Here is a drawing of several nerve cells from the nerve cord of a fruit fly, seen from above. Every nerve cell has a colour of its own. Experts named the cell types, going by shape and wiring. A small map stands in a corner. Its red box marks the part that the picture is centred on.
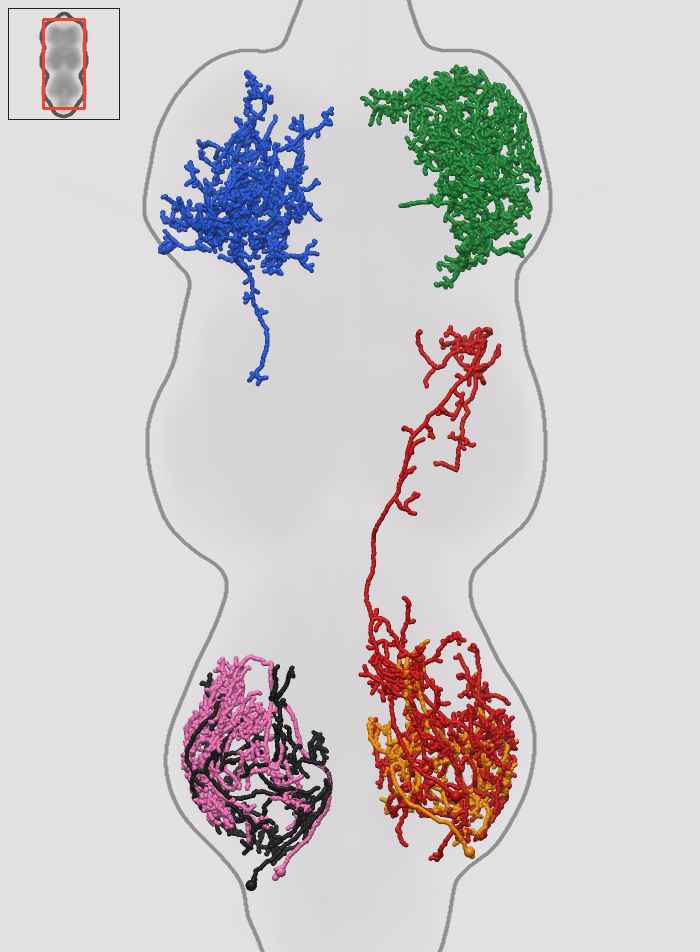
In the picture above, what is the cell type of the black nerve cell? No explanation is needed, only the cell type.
IN03A064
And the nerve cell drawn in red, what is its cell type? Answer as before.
IN12A010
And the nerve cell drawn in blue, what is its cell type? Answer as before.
IN21A017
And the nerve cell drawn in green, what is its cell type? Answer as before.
IN21A013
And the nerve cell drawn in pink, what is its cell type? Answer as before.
IN03B031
